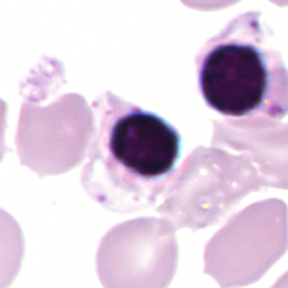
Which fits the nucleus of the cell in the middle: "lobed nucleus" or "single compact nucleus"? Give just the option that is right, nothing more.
Single compact nucleus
